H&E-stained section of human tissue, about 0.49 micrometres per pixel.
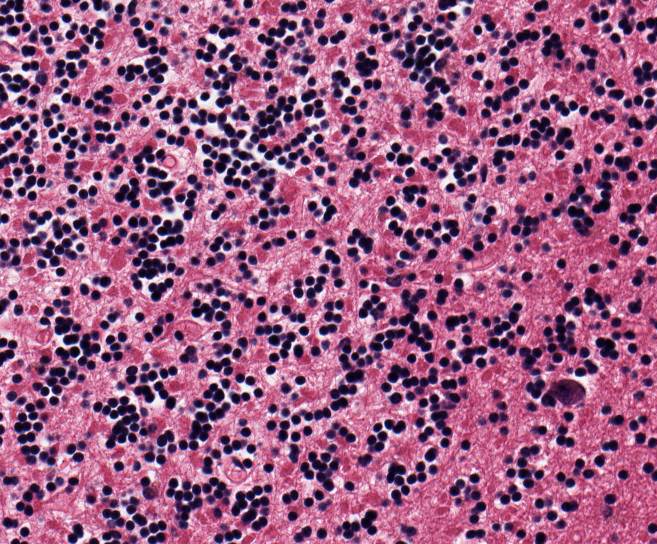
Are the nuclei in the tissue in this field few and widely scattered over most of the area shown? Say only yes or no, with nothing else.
No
